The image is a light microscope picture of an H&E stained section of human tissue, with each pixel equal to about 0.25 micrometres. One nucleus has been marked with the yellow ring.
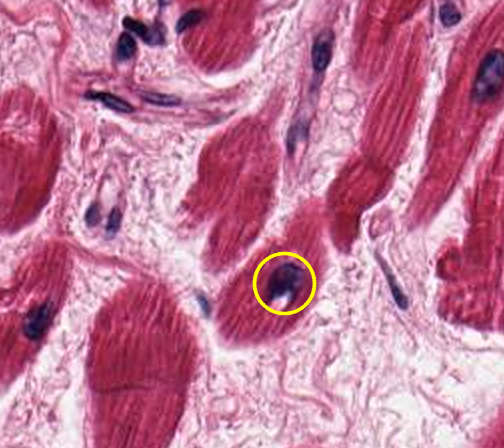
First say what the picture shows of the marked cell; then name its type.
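The nucleus sits near the middle of the cell's cut face. It is dark purple and roughly oval, with a small pale clear spot at its lower edge. The cytoplasm is deep red and fills the rest of the profile, with fine parallel streaks running along the length of the cell. The cell lies on its own, surrounded by loose, pale pink, wispy fibrous tissue that separates it from the neighbouring red fibres. It is a cardiomyocyte.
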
